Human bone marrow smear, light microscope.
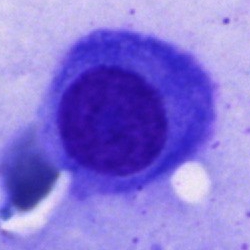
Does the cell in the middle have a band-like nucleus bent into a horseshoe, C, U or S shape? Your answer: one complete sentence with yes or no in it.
No, a compact round or oval mass, not a curved band, makes up the nucleus.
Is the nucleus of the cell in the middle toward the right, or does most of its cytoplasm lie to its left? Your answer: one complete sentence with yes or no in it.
No, on the left side of the cell lies its nucleus.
